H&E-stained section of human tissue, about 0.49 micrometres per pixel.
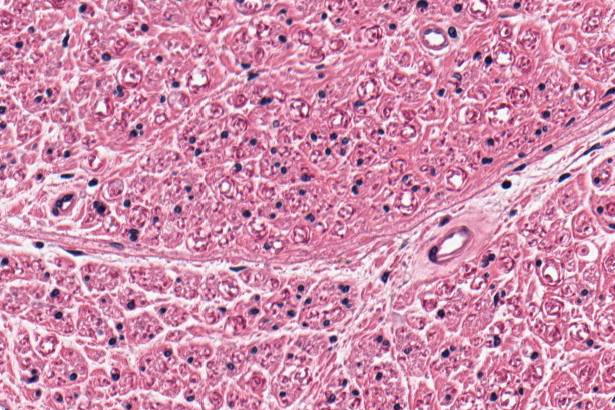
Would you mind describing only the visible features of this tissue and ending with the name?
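Closely packed, rounded to polygonal pink profiles, cut across their length, fill the compartments. Many of these profiles contain small clear vacuoles or ring-like clear spaces. Small, round, dark blue nuclei are scattered singly across the field. The septa are pale pink, loosely fibrous tissue with a few thin, elongated nuclei. The tissue is tibial nerve.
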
